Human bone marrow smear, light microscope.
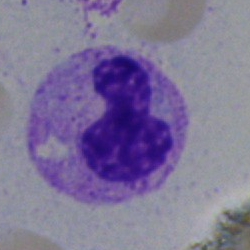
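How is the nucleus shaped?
A narrowed waist separates a smaller upper part from a larger lower part, and it lies off-centre toward the right.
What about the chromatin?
Dark purple and coarsely clumped, set in plentiful, pale lilac cytoplasm.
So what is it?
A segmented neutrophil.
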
